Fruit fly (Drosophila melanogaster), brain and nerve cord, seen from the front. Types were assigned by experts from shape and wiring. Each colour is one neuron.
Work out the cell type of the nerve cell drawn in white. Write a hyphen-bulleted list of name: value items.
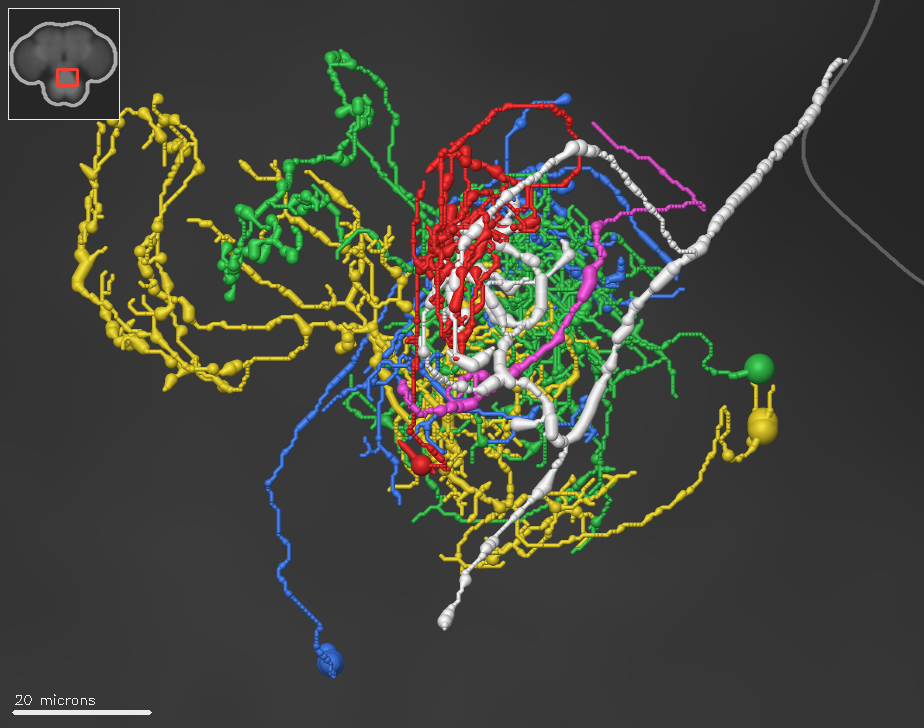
- cell type: SNxx15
